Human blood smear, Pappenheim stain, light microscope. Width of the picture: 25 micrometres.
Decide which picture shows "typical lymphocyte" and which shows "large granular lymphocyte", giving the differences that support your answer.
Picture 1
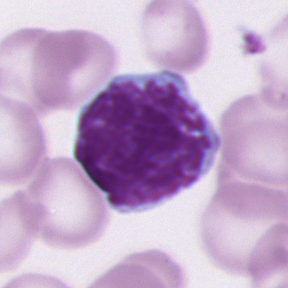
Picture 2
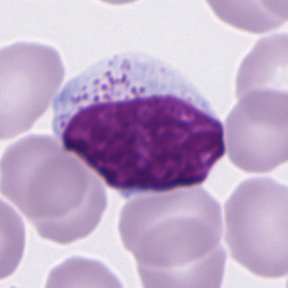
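Picture 1 shows a typical lymphocyte, and picture 2 shows a large granular lymphocyte. In picture 1 the cell is about 13 micrometres across and roughly round, with a few slightly angular edges. Its chromatin is dark purple and coarsely clumped, and its nucleus, about 11 micrometres across, fills about 80% of the cell's area. The pale blue cytoplasm forms only a thin rim around that nucleus. The cell in picture 2 measures about 16 by 12 micrometres, and its outline is smooth, without hair-like projections. Its nucleus is a horizontal oval of about 14 by 9 micrometres, filling the lower part of the cell and about 70% of the cell's area. The nucleus therefore takes up a smaller share of the cell in picture 2 than in picture 1, about 70% against about 80%.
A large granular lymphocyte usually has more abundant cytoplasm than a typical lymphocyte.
In picture 2, a few small purple granules are scattered in the cytoplasm above the nucleus, leaving the nucleus uncovered.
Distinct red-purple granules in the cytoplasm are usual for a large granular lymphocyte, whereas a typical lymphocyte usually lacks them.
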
